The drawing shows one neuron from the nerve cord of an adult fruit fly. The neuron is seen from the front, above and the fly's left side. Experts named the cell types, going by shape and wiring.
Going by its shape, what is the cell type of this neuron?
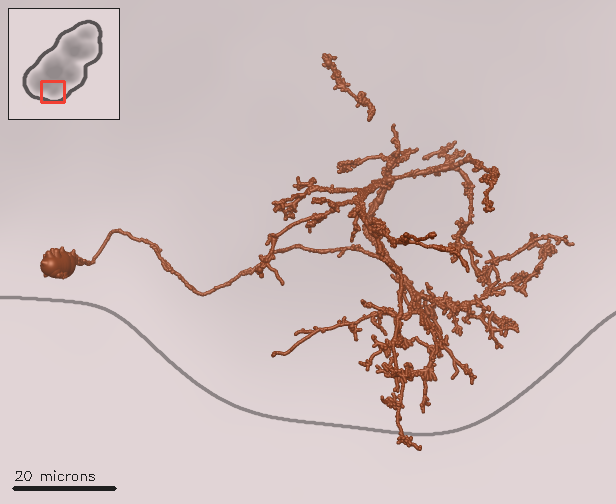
IN13B014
